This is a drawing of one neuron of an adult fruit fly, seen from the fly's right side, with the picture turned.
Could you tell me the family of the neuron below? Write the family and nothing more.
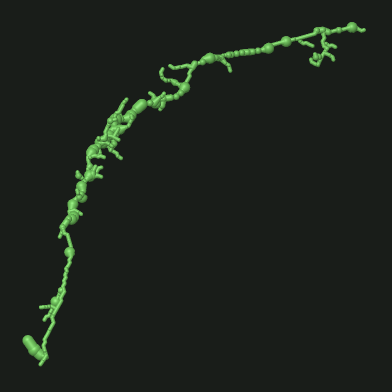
Dm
